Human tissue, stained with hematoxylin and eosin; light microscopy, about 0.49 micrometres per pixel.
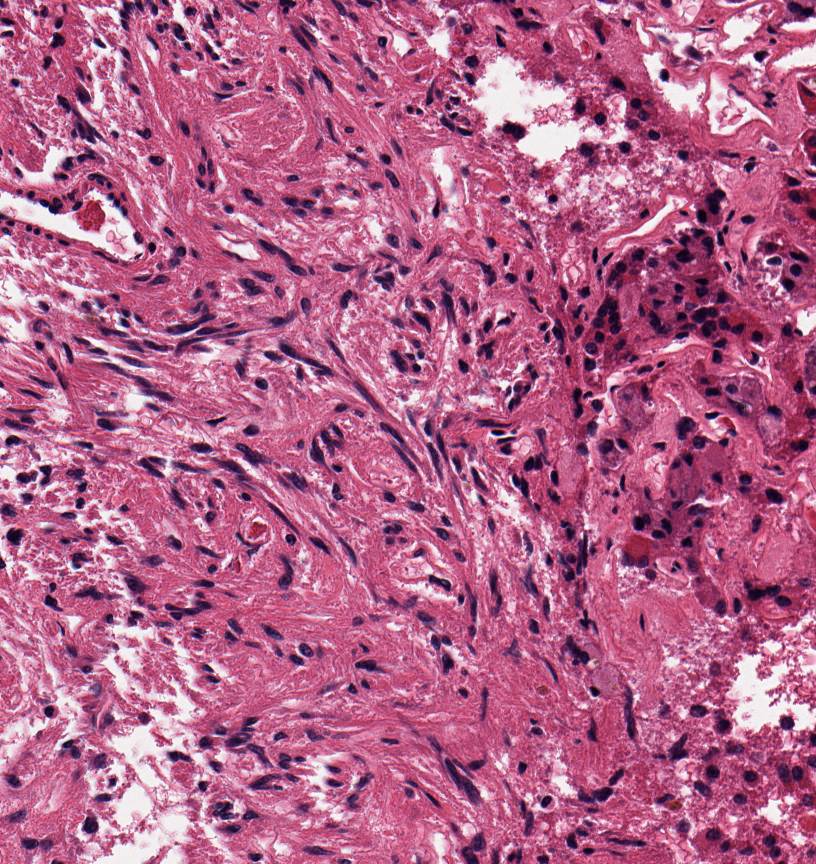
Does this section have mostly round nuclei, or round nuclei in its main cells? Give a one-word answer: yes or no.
No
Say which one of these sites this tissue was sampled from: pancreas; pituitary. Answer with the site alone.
pituitary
